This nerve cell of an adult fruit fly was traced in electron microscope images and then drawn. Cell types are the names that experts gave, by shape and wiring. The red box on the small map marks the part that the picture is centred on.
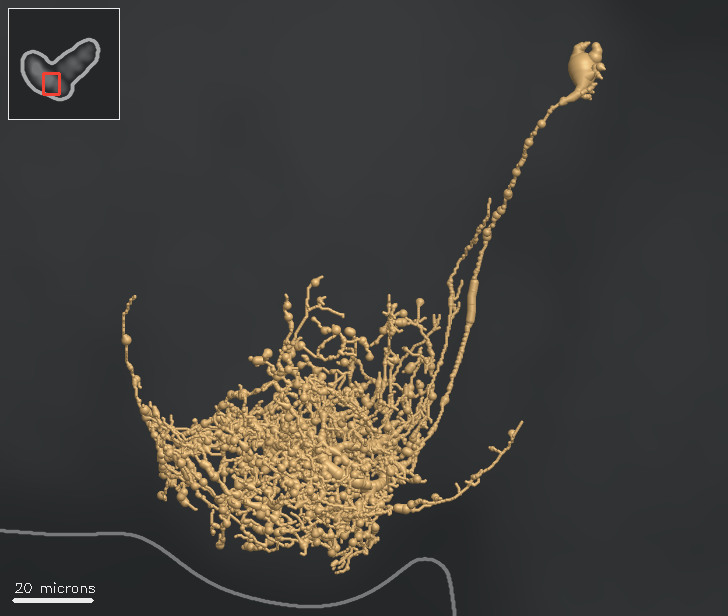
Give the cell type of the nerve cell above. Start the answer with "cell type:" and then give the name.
cell type: AVLP533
